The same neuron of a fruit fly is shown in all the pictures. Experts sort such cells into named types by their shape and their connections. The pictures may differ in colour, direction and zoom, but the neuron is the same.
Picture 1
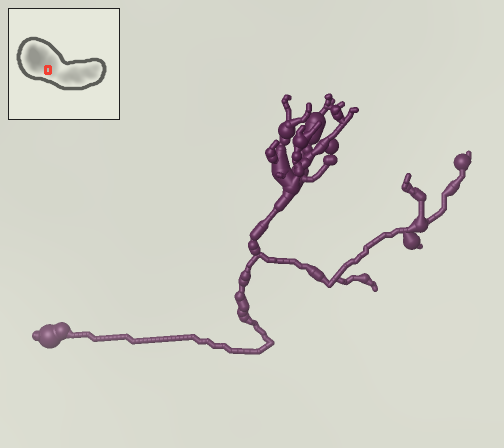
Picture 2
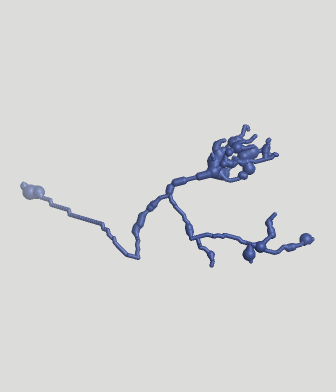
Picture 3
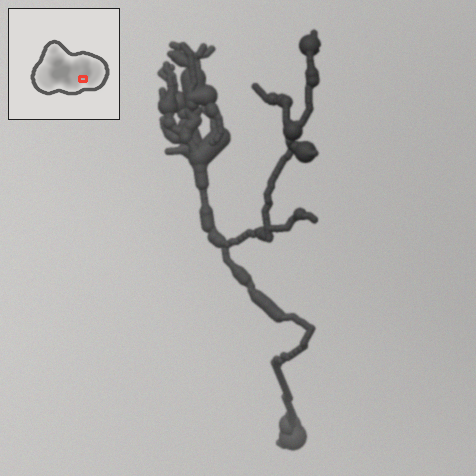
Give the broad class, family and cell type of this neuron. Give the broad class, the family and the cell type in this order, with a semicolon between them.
optic-lobe intrinsic neuron; T; T5b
